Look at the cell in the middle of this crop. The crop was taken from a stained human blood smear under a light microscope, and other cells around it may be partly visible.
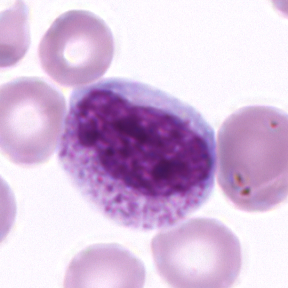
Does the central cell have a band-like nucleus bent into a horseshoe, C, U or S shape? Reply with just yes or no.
No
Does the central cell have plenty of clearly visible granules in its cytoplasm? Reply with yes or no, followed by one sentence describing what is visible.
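Yes. Numerous fine purple granules are scattered through the cytoplasm.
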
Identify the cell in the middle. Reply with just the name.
metamyelocyte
